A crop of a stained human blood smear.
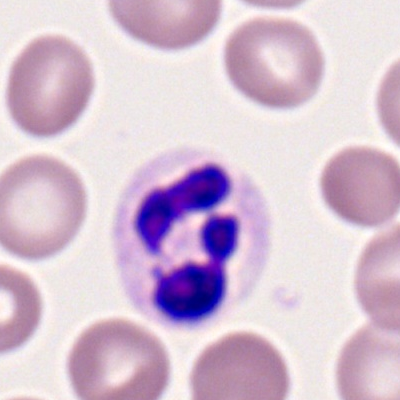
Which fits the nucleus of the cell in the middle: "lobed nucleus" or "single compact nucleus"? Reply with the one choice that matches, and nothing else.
Lobed nucleus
